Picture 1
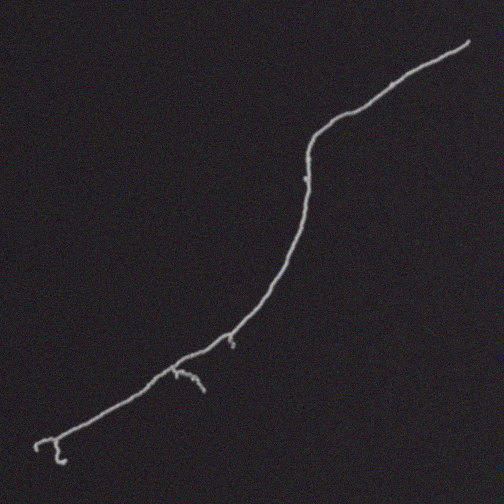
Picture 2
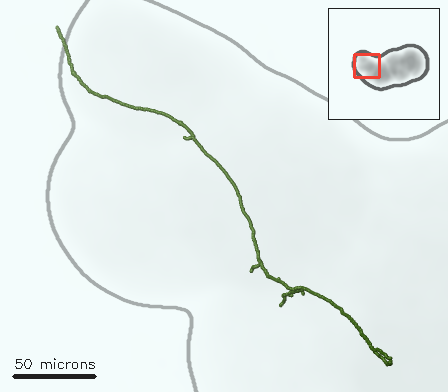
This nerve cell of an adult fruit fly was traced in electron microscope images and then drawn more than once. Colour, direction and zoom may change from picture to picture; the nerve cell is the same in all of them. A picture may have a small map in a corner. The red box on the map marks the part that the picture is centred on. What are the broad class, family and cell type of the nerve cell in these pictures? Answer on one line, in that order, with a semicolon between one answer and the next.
sensory neuron entering the nerve cord; class mechanosensory proprioceptive; SNpp02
